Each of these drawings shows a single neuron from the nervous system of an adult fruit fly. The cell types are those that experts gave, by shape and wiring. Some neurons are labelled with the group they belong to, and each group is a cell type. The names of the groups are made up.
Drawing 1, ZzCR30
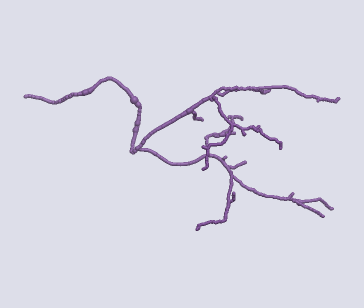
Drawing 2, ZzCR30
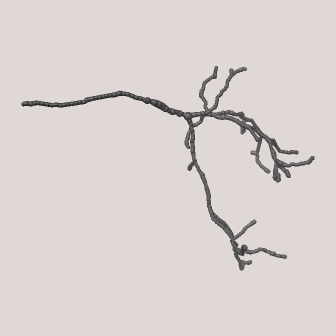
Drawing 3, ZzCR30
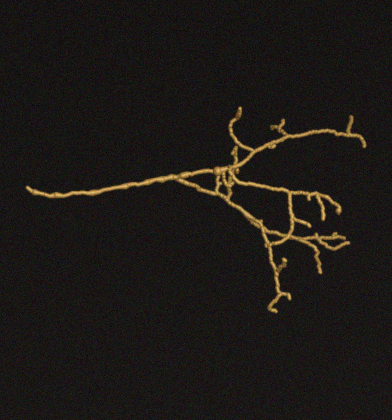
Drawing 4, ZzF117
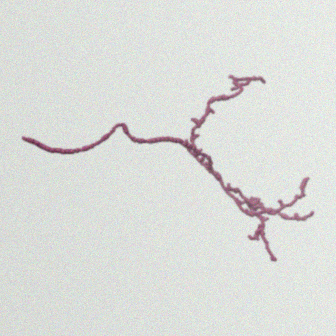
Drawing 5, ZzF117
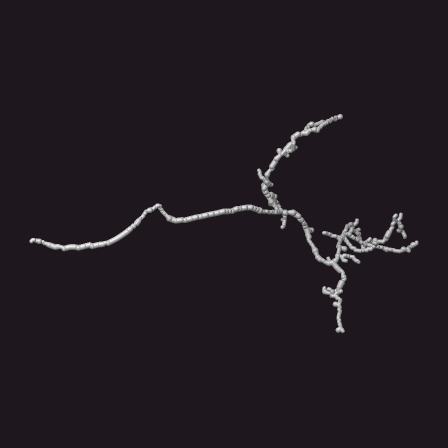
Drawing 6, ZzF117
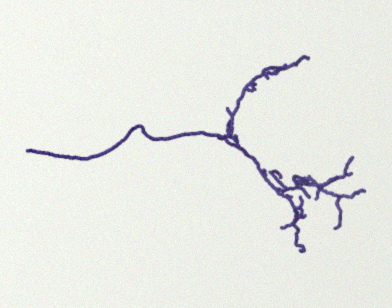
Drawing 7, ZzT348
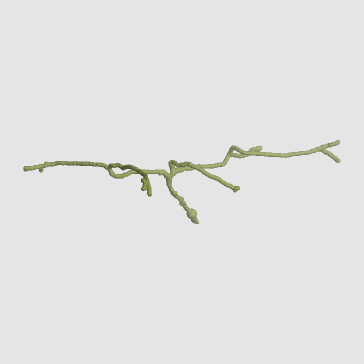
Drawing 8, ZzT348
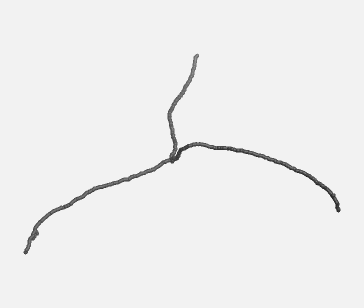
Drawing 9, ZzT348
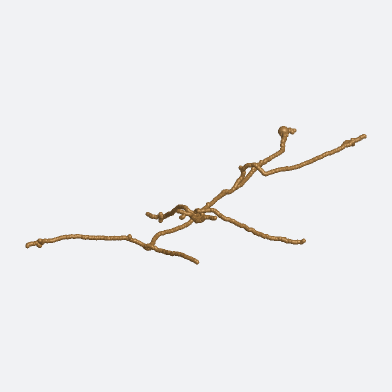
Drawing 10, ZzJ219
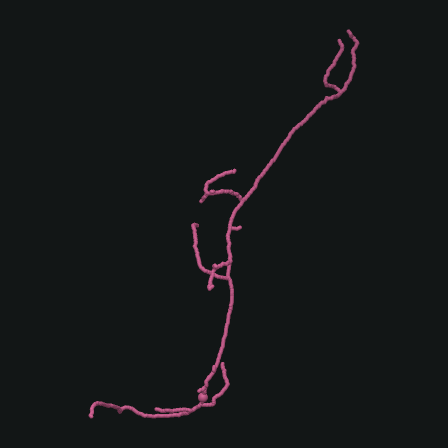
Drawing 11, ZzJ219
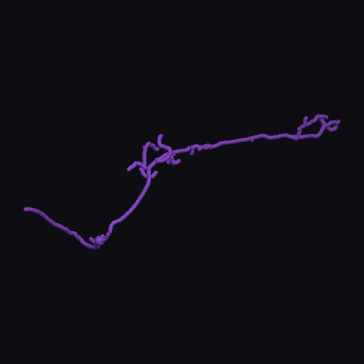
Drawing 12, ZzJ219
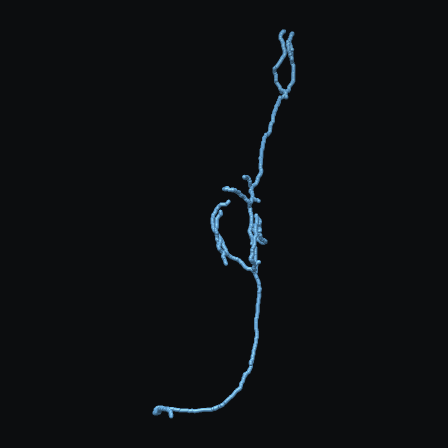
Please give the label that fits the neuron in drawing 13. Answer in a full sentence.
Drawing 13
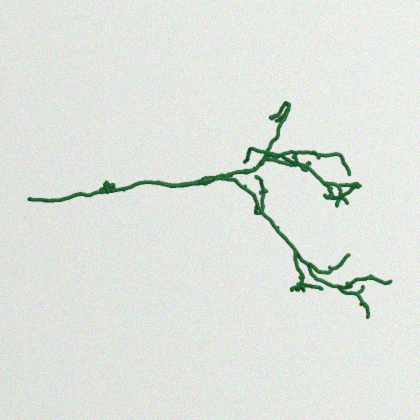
It belongs to ZzCR30.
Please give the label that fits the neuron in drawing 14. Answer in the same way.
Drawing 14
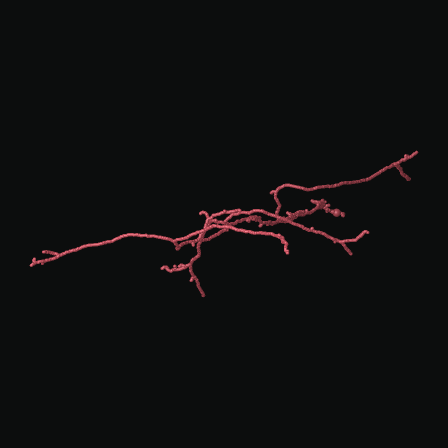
It belongs to ZzT348.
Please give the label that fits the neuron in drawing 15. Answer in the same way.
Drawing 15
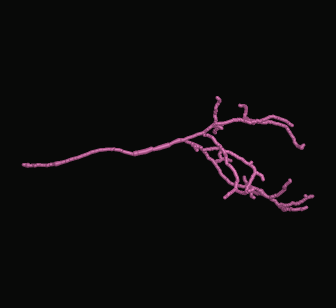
It belongs to ZzCR30.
